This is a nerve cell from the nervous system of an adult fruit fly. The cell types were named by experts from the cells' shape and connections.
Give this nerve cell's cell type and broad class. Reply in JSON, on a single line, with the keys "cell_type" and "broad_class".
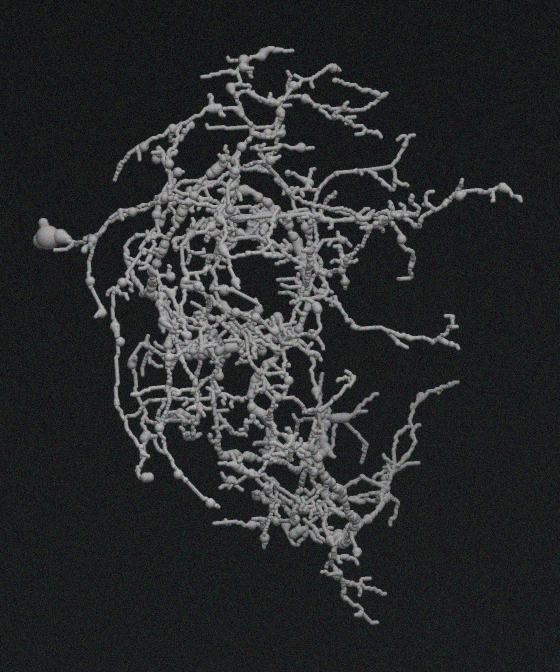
{"cell_type": "AVLP398", "broad_class": "central-brain intrinsic neuron"}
